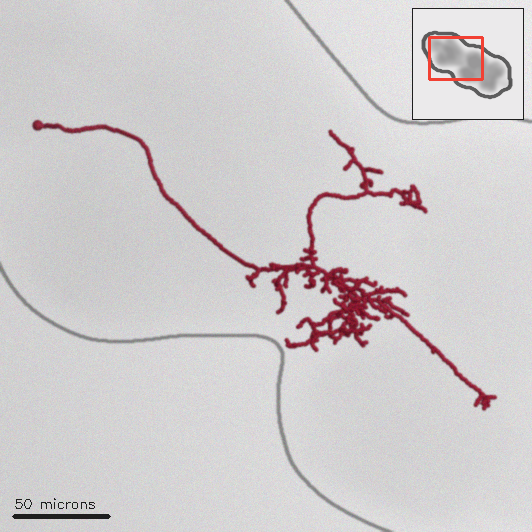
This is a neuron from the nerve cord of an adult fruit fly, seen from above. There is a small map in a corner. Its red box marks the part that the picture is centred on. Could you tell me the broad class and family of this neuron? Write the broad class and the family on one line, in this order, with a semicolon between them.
nerve-cord intrinsic neuron; hemilineage 06A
